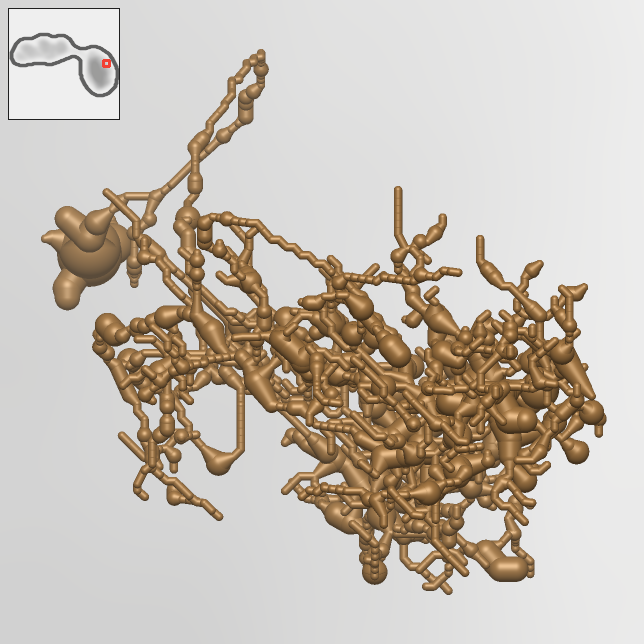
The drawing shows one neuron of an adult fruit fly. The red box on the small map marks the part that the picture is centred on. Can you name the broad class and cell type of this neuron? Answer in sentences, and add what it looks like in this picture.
It is a central-brain intrinsic neuron. The cell type is GNG482. The picture shows dozens of branch ends. As drawn here it is about as wide as it is tall.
